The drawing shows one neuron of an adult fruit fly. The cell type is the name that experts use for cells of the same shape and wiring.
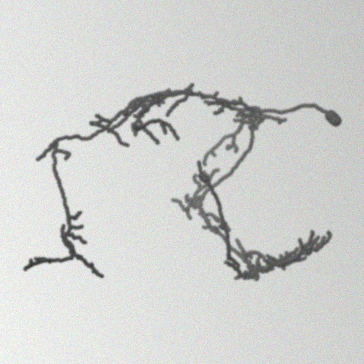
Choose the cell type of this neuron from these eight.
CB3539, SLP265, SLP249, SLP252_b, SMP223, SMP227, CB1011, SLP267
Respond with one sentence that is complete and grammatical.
This neuron has been assigned cell type SLP249.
